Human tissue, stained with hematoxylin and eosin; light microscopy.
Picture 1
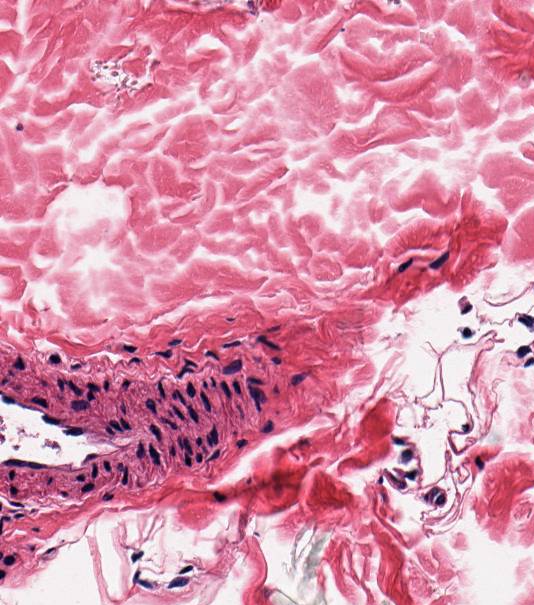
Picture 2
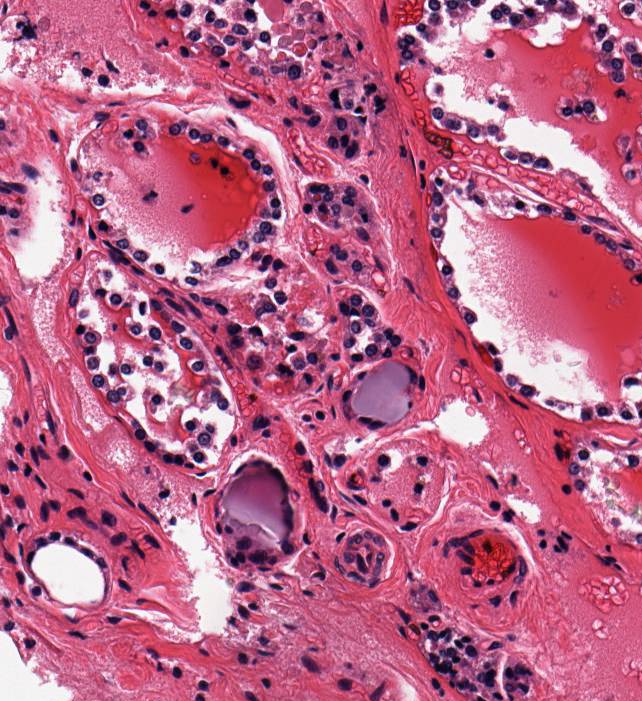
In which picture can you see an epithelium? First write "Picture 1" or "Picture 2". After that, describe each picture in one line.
Picture 2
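Picture 1: No epithelial lining is seen anywhere in the field.
Picture 2: White clefts separate the pink luminal material from the lining cells in the large tubules.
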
